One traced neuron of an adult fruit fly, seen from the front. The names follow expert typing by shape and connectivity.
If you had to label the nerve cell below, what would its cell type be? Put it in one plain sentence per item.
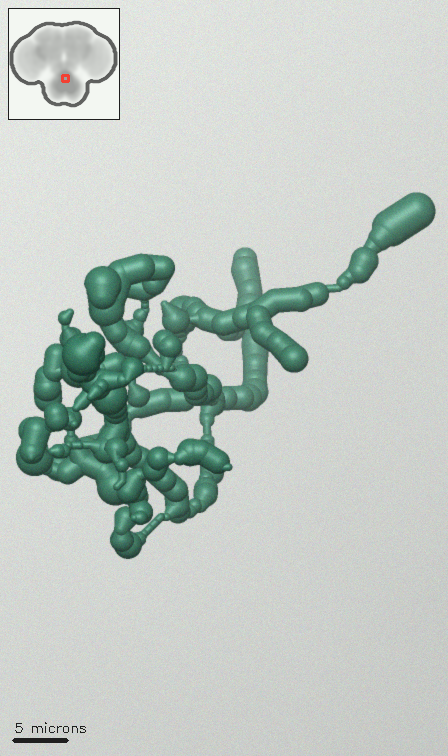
The cell type is SNxx23.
